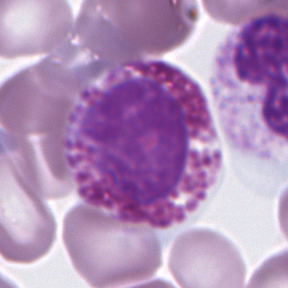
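Eosinophil, stained human peripheral blood smear. Coarse, round, reddish-purple granules pack the cytoplasm and lie around the nucleus on all sides. The nucleus itself stains a fairly even dark purple.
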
